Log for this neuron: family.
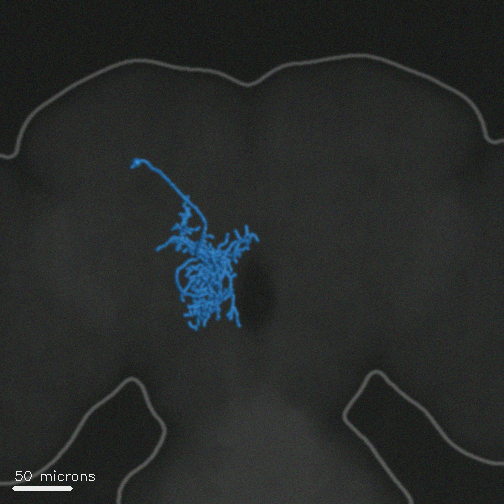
hemilineage AOTUv1_ventral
